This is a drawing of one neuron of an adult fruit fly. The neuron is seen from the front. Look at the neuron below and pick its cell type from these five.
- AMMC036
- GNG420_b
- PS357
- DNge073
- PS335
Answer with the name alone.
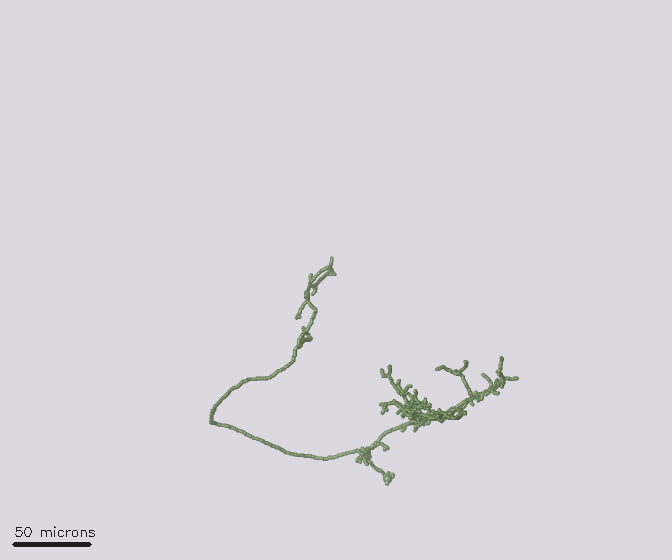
AMMC036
